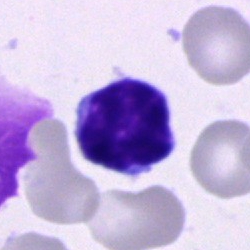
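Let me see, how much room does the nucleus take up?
Almost the whole cell.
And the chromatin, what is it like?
Very dark purple and dense.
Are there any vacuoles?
None are visible.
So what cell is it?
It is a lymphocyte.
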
